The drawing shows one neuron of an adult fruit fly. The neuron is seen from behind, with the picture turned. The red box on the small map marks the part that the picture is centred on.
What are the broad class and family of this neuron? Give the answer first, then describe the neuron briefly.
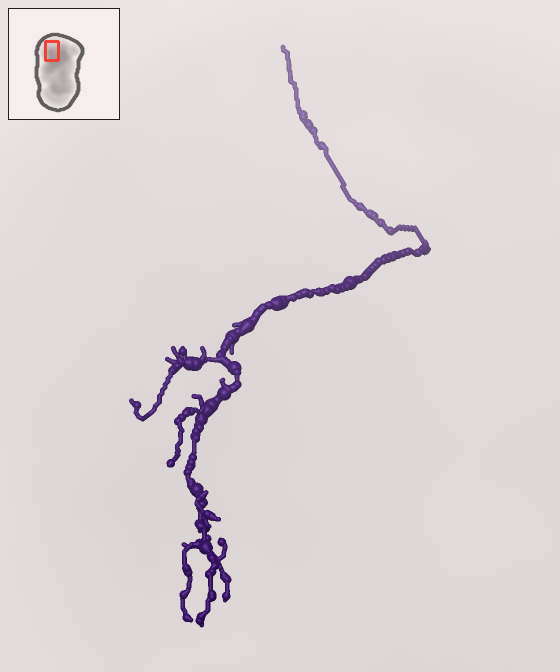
This is a sensory neuron entering the nerve cord. The name of its family is class gustatory. The drawing shows no cell body. As drawn here it is taller than it is wide.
